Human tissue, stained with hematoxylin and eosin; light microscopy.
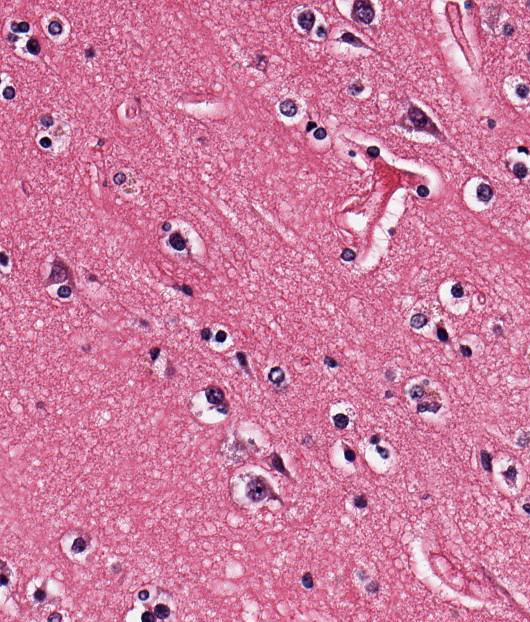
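Cerebral cortex: a finely granular, vacuolated pink meshwork with cells scattered singly or in small groups. Many small cells have round dark nuclei within clear perinuclear haloes. Upper right, a thin-walled branching vessel contains red blood cells. No fat cells are seen.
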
